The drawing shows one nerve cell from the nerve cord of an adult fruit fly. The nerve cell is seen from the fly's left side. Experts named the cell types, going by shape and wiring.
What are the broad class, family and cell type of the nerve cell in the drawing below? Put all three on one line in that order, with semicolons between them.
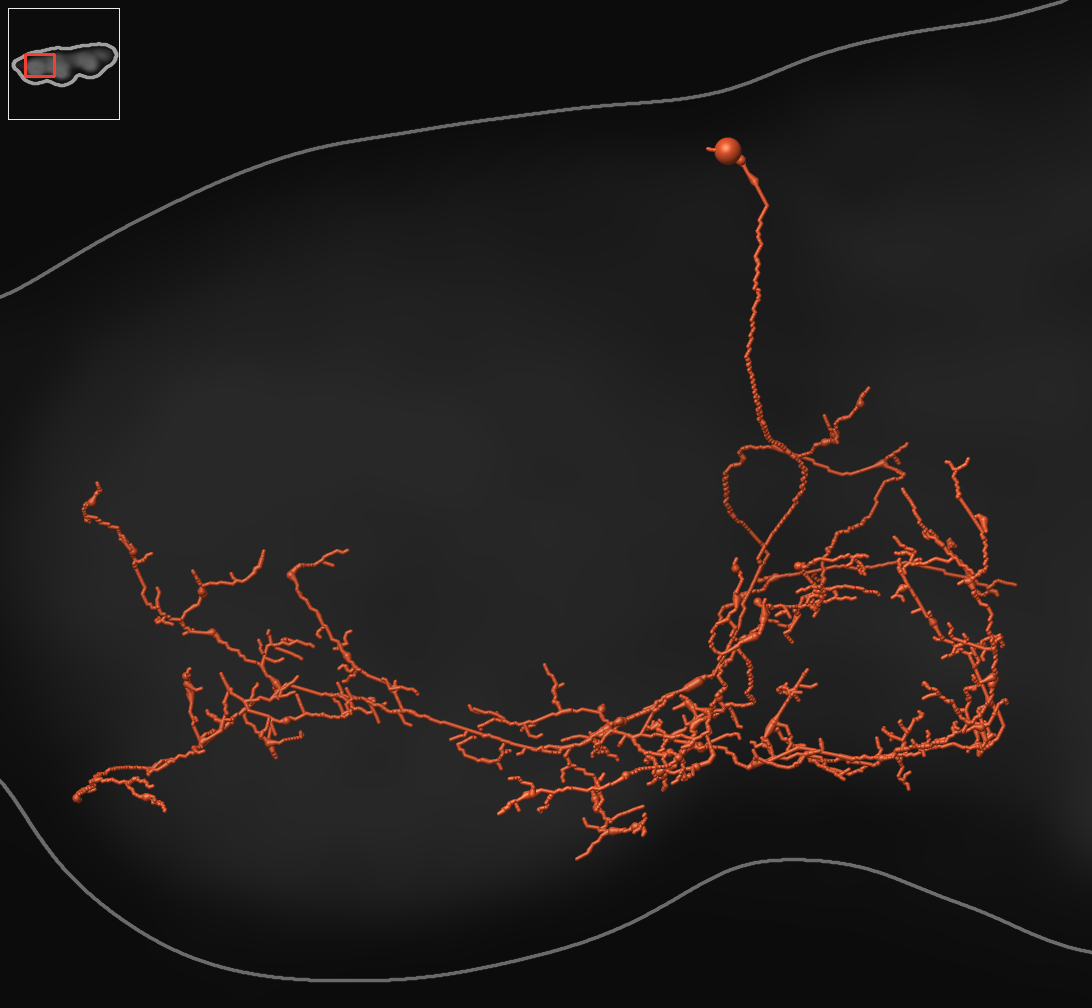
nerve-cord intrinsic neuron; hemilineage 23B; IN23B062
